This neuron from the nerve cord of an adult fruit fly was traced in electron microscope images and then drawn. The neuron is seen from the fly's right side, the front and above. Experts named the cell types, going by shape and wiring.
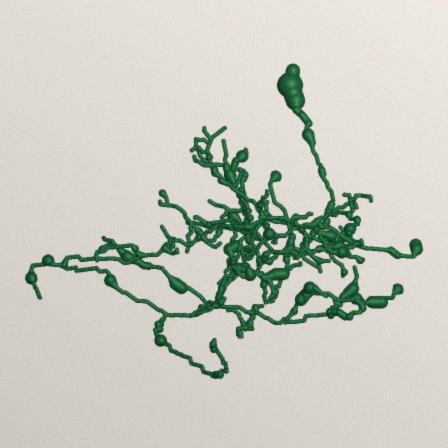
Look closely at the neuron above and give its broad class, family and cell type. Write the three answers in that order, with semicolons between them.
nerve-cord intrinsic neuron; hemilineage 01B; IN01B070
